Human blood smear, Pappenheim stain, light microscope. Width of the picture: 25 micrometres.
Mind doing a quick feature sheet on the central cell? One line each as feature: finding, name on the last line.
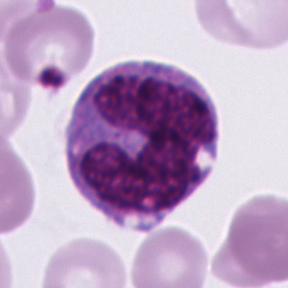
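Nuclear fold: opens to the left, filled with pale cytoplasm
Chromatin: lace-like, small pale gaps between darker strands
Granules: no coarse orange ones in the cytoplasm
Vacuoles: small and clear, at the right edge and at the bottom
Size: about 14 micrometres across
Nucleus share: about 70% of the cell's area
So: monocyte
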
